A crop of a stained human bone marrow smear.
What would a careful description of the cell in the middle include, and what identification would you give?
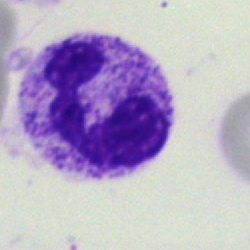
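Round in outline, the cell holds dense, dark purple chromatin. Its pale lilac cytoplasm has fine purple granules scattered throughout. It is a segmented neutrophil.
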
